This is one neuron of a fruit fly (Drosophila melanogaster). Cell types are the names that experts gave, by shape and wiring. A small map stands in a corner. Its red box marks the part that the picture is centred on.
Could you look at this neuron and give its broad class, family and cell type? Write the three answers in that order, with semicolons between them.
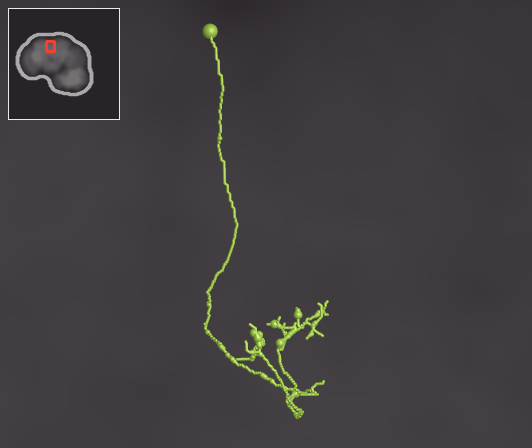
central-brain intrinsic neuron; class CX; vDeltaM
